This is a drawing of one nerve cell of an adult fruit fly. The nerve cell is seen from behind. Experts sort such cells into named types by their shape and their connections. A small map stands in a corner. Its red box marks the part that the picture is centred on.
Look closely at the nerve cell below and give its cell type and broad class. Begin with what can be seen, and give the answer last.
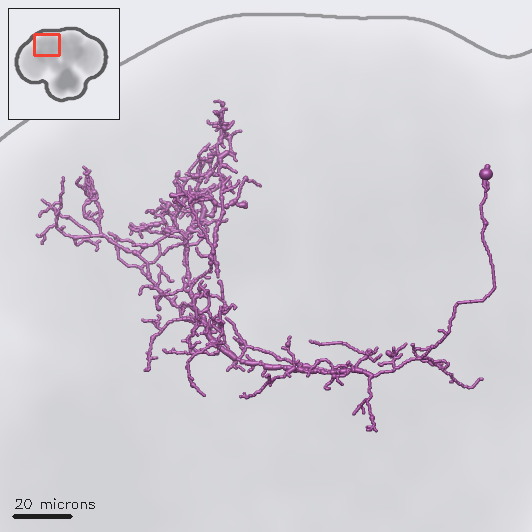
By the scale bar it is about 160 microns wide in this view. The picture shows dozens of branch ends. It is of cell type SLP437. It is a central-brain intrinsic neuron.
